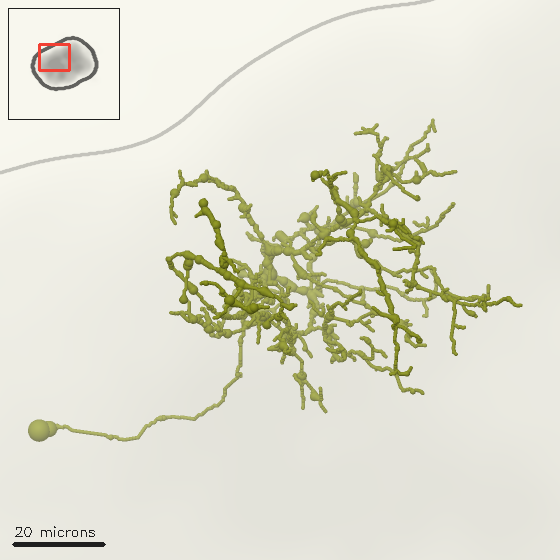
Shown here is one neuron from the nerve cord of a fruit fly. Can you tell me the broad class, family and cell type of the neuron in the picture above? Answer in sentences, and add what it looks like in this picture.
It is a nerve-cord intrinsic neuron. The family is hemilineage 20A.22A. Its cell type is IN20A.22A024. From left to right in the picture it spans about 110 microns. As drawn here it is wider than it is tall.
